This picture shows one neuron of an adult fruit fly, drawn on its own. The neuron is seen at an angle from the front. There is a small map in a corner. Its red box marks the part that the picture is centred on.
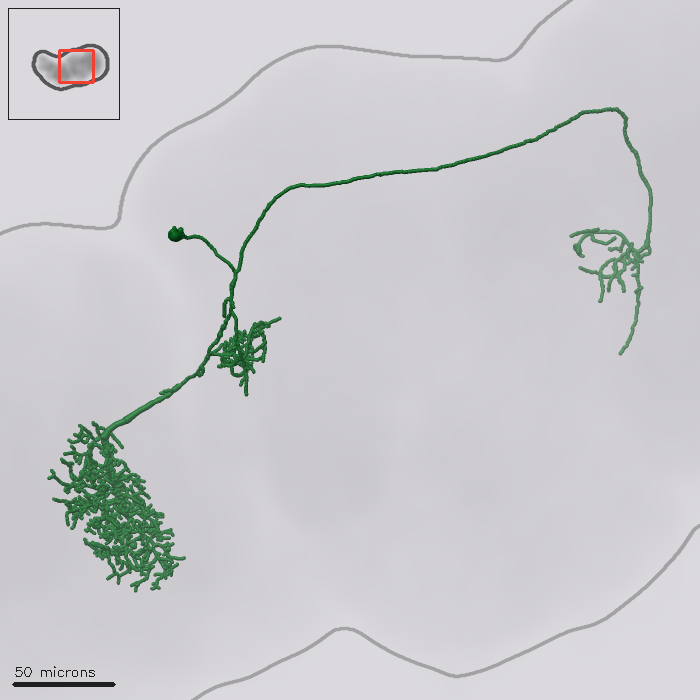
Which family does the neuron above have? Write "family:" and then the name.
family: hemilineage SLPp&v1_ventral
